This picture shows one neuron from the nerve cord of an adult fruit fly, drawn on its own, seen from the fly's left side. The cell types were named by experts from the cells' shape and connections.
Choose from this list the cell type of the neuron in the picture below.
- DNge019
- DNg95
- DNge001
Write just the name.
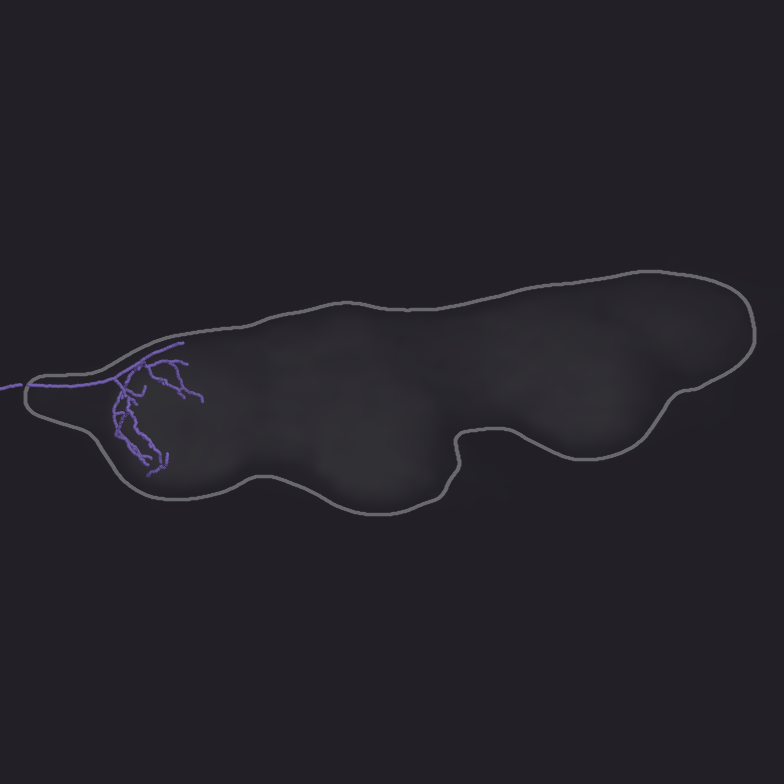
DNge001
